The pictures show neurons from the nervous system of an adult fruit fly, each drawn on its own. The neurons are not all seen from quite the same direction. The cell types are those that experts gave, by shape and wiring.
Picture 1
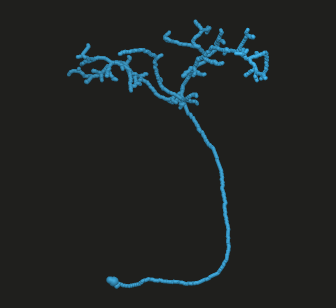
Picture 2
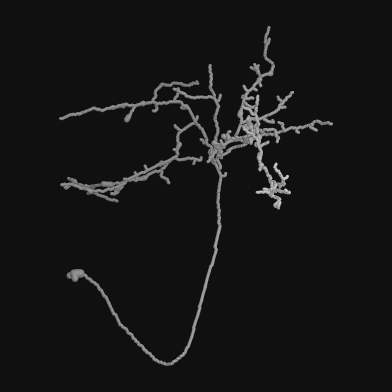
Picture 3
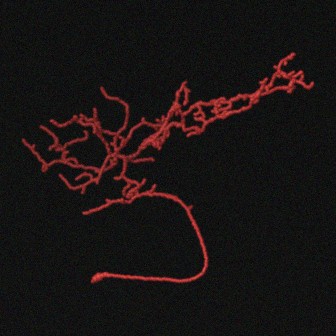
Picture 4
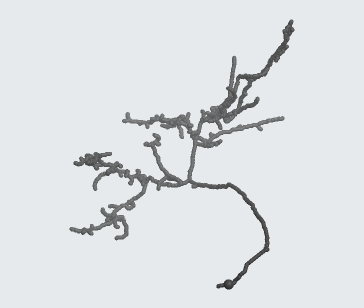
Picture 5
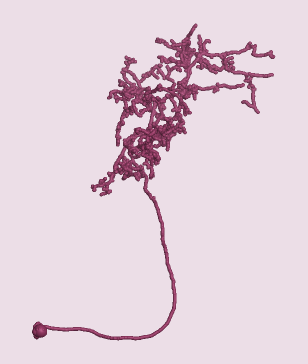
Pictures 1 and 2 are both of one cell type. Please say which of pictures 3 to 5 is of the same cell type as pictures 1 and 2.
4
